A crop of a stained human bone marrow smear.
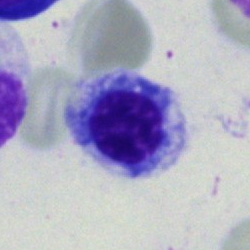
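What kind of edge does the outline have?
Roughly round, with a slightly irregular, ragged edge.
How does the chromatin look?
Dark purple and coarsely clumped, with no distinct nucleoli visible in the nucleus.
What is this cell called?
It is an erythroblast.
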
